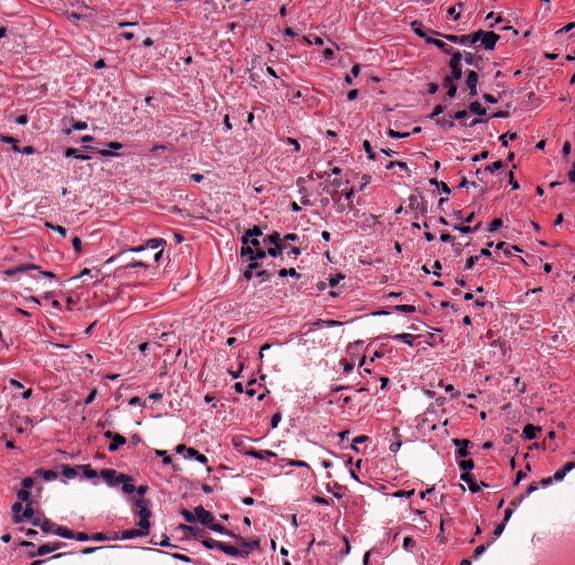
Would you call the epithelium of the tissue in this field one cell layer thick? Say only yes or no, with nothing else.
Yes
